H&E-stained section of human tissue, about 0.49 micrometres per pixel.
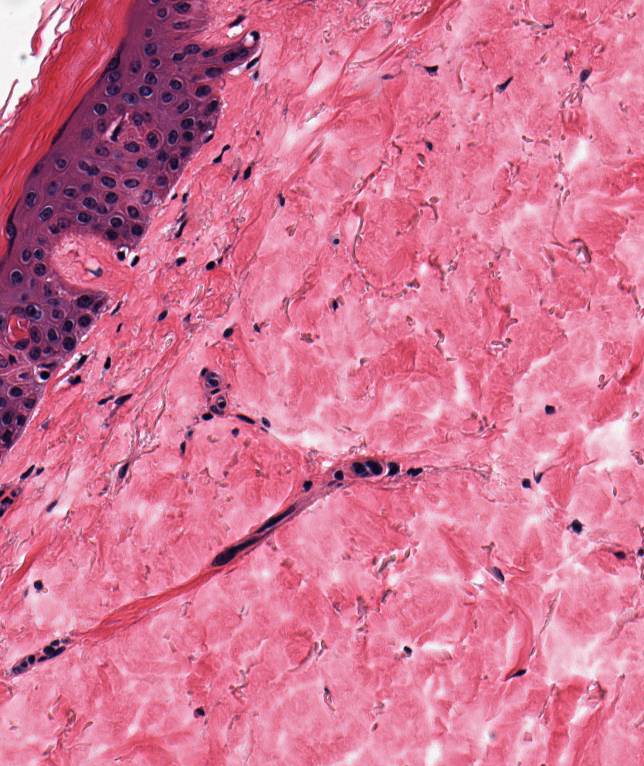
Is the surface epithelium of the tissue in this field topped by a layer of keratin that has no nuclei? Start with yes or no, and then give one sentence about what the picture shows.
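Yes. The epidermis is stratified squamous epithelium topped by a compact, bright pink keratin layer.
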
